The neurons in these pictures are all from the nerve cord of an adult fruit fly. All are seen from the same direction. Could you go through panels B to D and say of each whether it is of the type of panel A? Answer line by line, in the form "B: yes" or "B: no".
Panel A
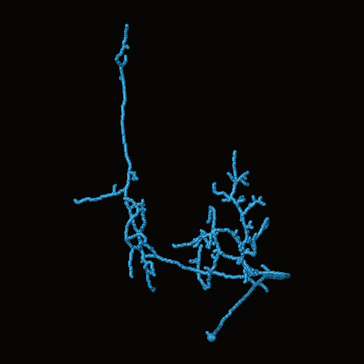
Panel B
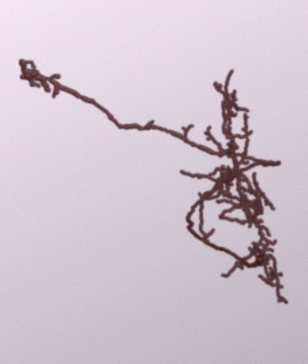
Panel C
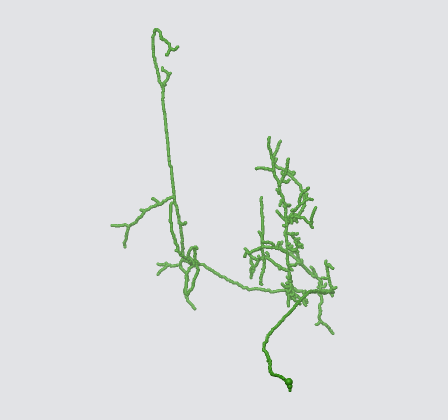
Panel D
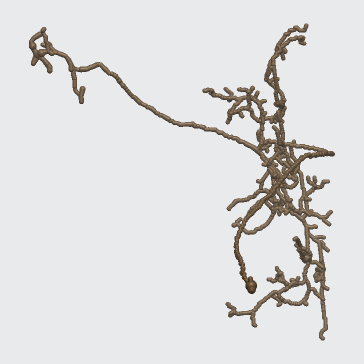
B: no
C: yes
D: no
